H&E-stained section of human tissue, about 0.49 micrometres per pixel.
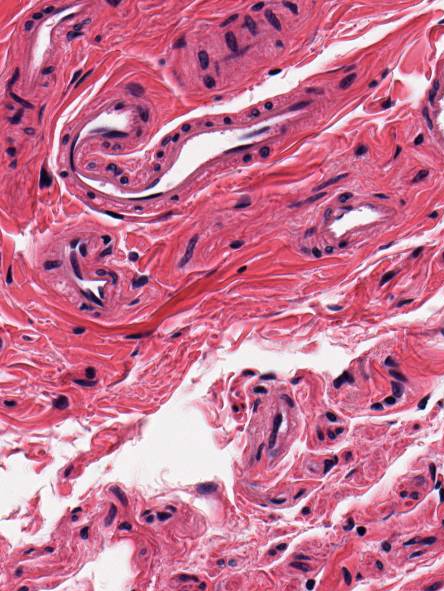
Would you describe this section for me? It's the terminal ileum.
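Looking over the field, most of it is dense collagen, pink-staining and gathered into bundles. In the upper half those bundles run in wavy streams, mostly horizontal or oblique. Crossing that upper part there is a vessel, elongated and curved, with a thin wall and an open lumen. The stromal nuclei, scattered here and there, are dark, elongated and spindle-shaped.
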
